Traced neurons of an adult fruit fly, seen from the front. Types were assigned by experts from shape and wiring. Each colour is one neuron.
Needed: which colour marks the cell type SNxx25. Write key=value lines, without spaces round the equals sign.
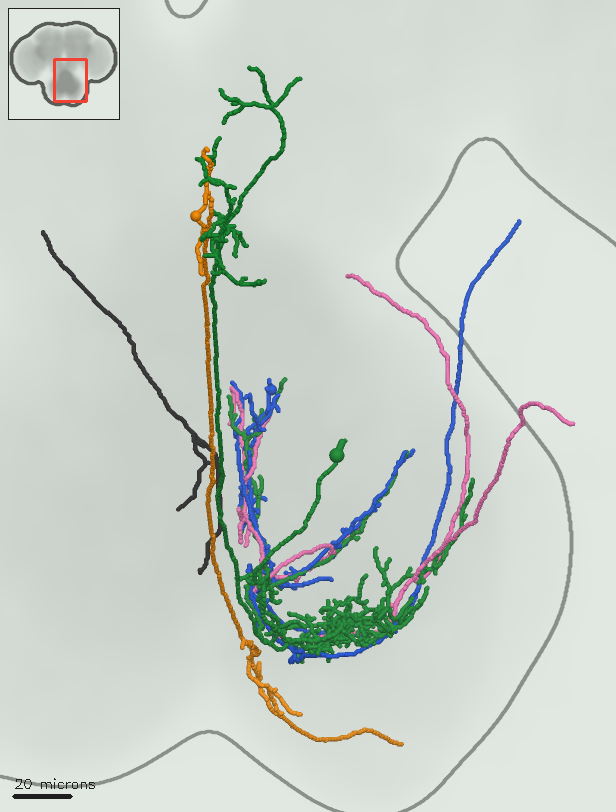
colour=pink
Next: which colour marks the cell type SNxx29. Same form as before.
colour=blue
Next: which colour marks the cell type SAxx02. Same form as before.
colour=orange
